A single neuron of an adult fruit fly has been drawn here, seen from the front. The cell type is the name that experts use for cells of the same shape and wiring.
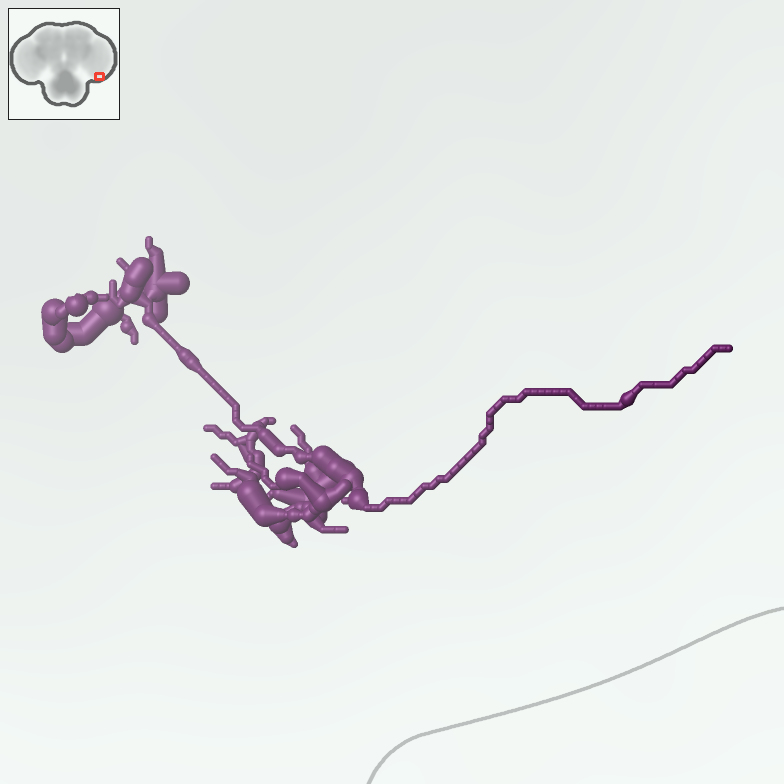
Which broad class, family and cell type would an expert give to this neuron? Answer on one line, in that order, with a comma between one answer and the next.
optic-lobe intrinsic neuron, L, L5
